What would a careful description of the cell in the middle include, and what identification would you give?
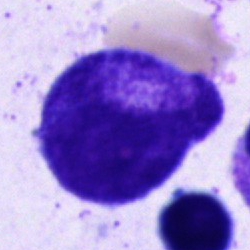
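Intense dark blue-purple stains almost the whole cell. The outline is broadly rounded, with a bulging lobe at the upper right. In the upper middle lies a paler lilac area with a lacy pattern. No clear vacuoles are present. The cell is a promyelocyte.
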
